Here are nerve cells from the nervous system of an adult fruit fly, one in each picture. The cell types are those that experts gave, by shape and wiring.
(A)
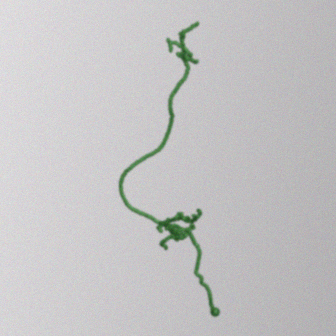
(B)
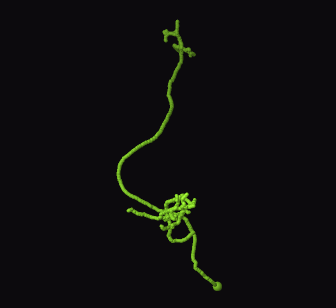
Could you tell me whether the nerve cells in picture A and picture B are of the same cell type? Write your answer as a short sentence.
They are of the same cell type.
